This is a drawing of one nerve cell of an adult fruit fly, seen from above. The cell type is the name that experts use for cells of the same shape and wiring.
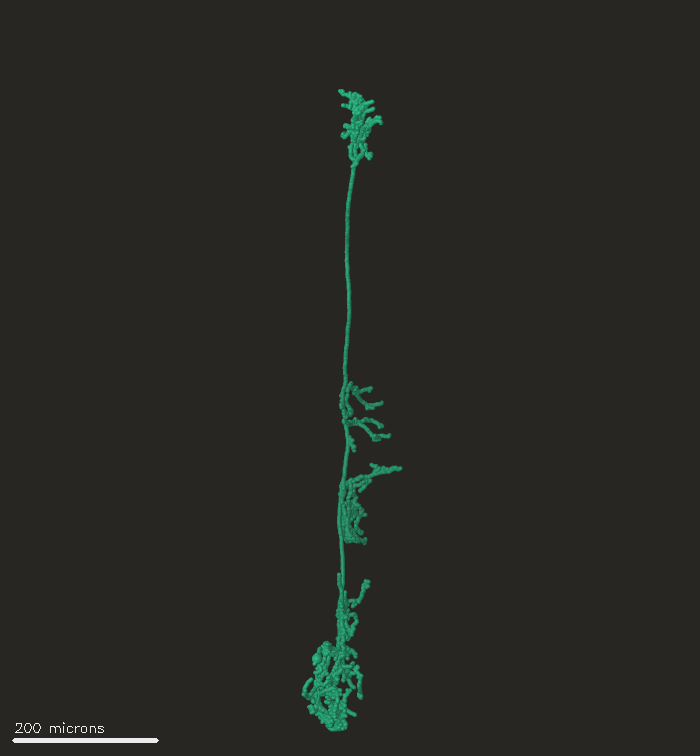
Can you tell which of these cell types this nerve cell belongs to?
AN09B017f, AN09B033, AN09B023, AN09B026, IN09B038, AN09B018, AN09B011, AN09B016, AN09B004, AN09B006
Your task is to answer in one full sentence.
This nerve cell is given the cell type AN09B018.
